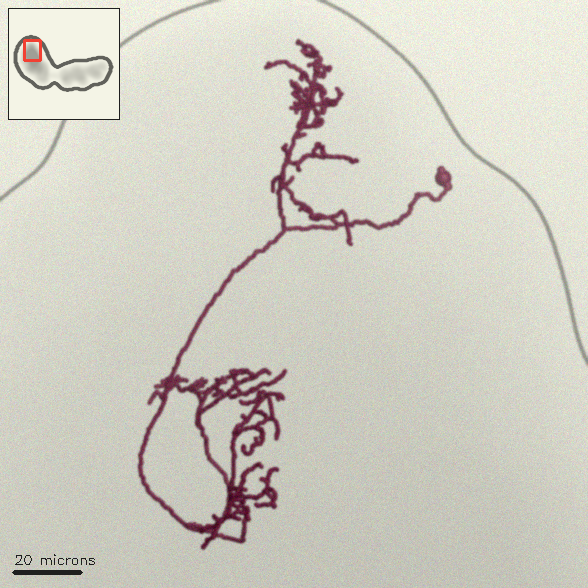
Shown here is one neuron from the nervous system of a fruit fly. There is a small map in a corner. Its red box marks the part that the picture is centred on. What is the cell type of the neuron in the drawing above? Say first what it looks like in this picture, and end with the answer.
By the scale bar it is about 150 microns tall in this view. Dozens of branch ends can be seen. It is a central-brain intrinsic neuron. Its cell type is FB8A.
